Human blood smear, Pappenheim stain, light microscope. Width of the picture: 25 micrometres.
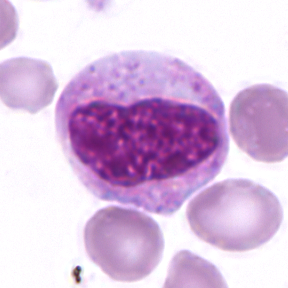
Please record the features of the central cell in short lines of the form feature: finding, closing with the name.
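Outline: round and smooth, as far as I can see.
Nucleus: bean-shaped, with a shallow notch midway along its upper edge.
Nucleoli: none that I can make out.
Granules: fine and purple, scattered through the cytoplasm, clearest above the nucleus.
Name: metamyelocyte.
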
